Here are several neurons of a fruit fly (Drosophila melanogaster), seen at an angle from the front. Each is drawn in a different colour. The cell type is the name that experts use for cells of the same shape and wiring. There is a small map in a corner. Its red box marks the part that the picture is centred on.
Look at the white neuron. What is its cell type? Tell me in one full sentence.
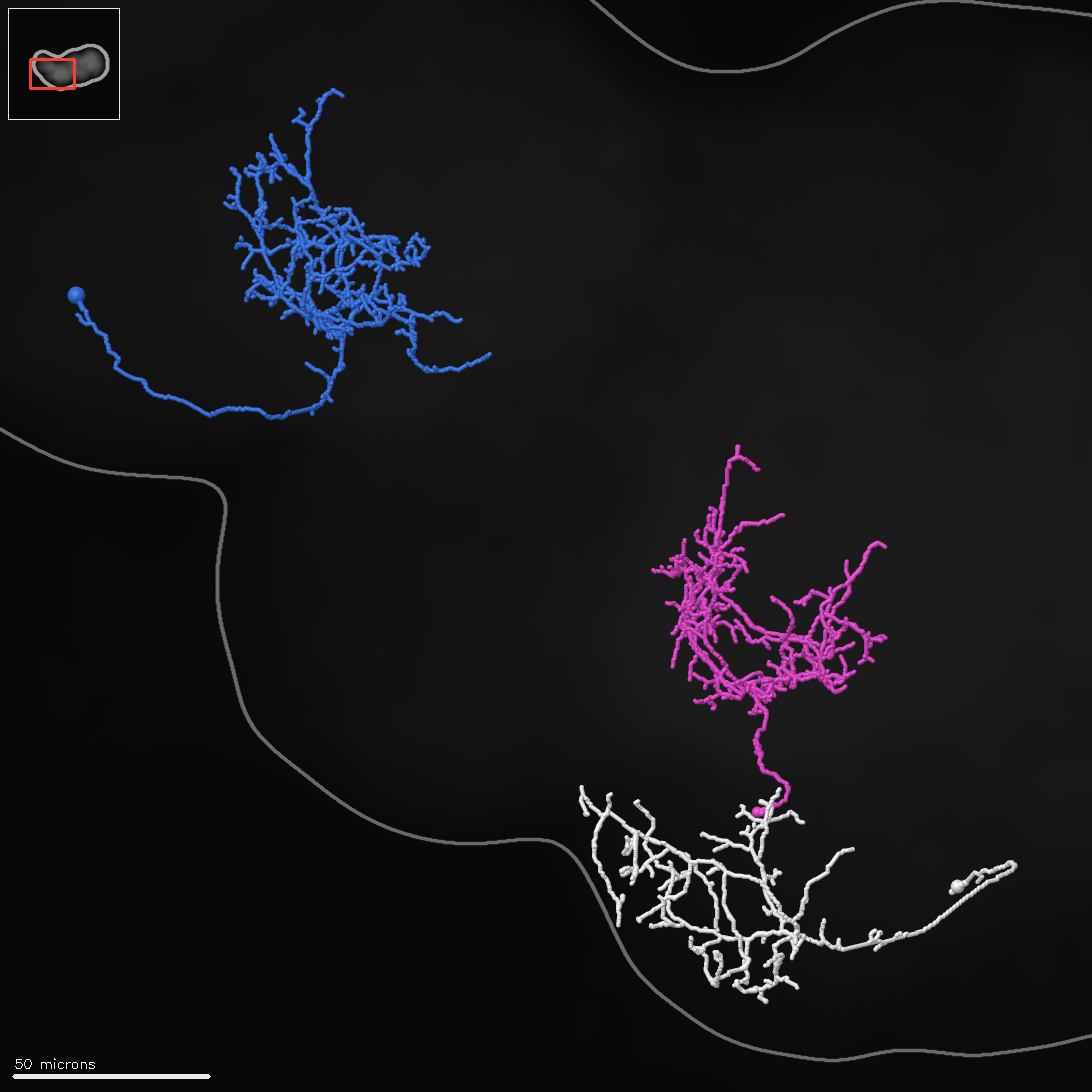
The cell type carried by this neuron is IN13B055.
